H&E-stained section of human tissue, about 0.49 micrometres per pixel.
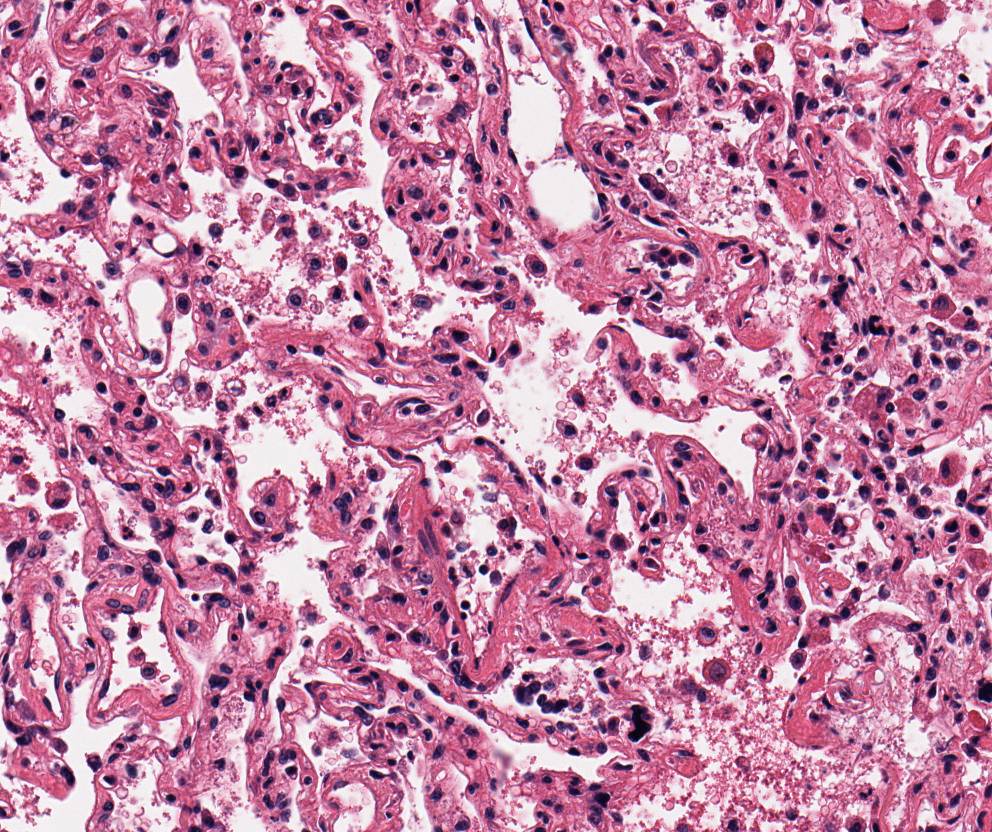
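Lung: the right part of this field looks denser, more crowded with nuclei, than the left. Lying free within the spaces, mostly in the right half, are large rounded cells with abundant pink cytoplasm. Nowhere do I find glands, cartilage or muscle bundles.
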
